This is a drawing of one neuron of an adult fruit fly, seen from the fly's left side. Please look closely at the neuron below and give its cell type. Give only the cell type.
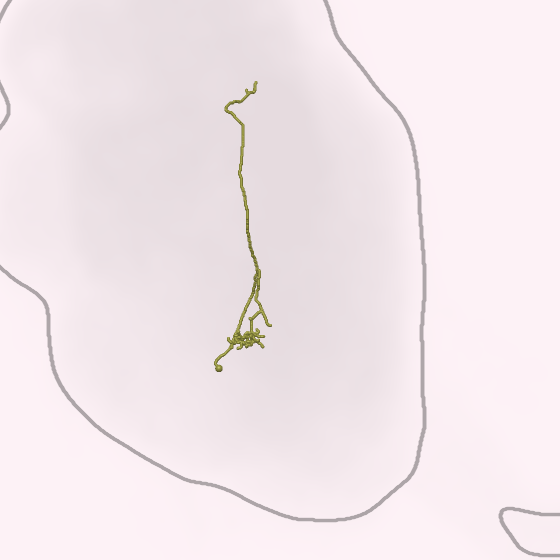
LC30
